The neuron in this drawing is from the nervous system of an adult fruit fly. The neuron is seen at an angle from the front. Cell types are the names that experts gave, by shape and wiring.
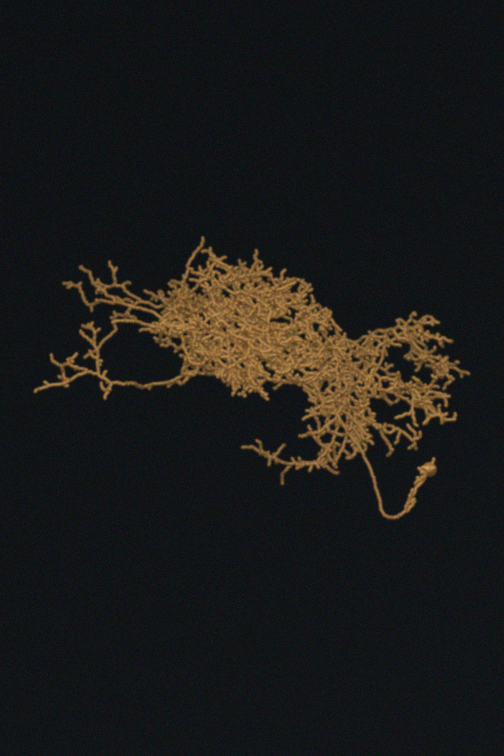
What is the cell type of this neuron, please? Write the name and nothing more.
LHCENT9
